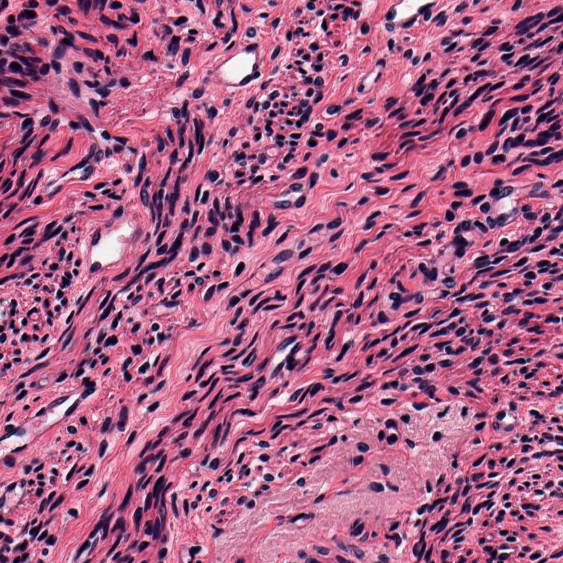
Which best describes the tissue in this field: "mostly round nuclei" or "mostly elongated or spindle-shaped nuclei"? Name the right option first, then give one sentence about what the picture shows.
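Mostly elongated or spindle-shaped nuclei. The spindle cell nuclei are elongated, dark-staining and often wavy or tapered.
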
